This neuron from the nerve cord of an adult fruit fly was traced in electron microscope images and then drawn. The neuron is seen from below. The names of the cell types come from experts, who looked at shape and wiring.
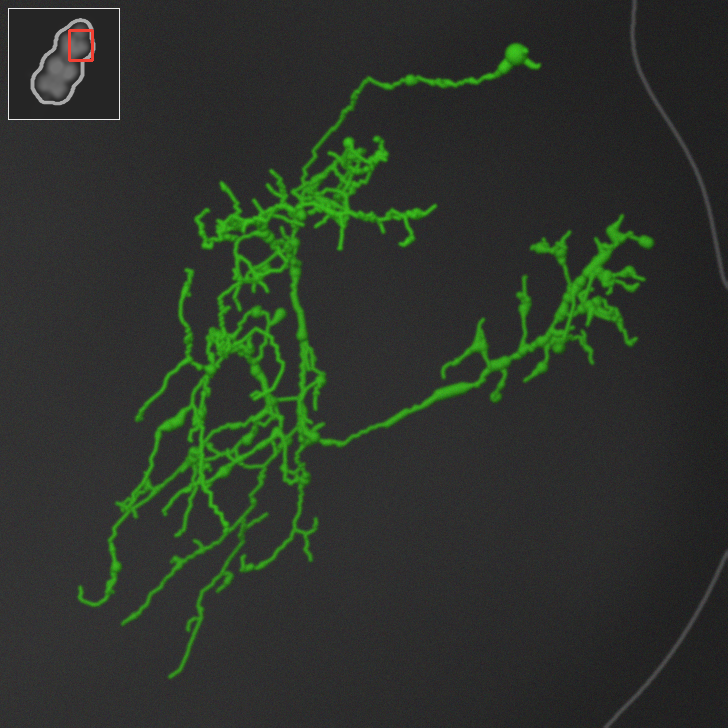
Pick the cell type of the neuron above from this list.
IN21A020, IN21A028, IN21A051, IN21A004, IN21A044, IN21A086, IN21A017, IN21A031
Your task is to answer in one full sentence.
It is the cell type IN21A051 to which this neuron belongs.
